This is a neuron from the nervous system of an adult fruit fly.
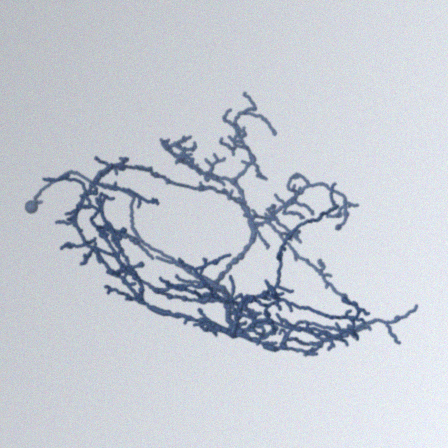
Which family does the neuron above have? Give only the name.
hemilineage 16B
